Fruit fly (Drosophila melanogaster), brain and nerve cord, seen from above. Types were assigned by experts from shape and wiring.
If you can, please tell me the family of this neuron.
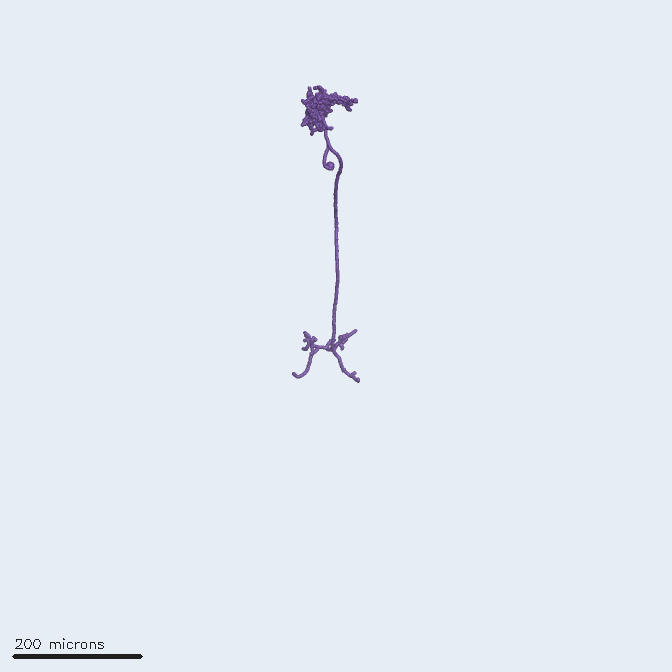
hemilineage LB23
